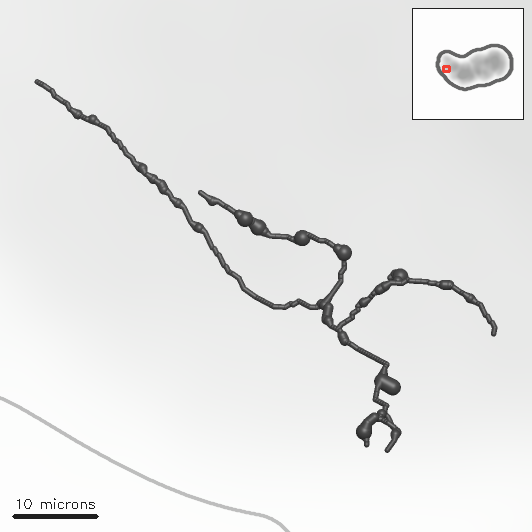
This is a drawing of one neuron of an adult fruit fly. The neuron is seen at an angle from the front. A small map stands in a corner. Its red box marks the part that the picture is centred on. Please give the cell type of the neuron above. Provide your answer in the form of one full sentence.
The cell type name for this neuron is SNxx33.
